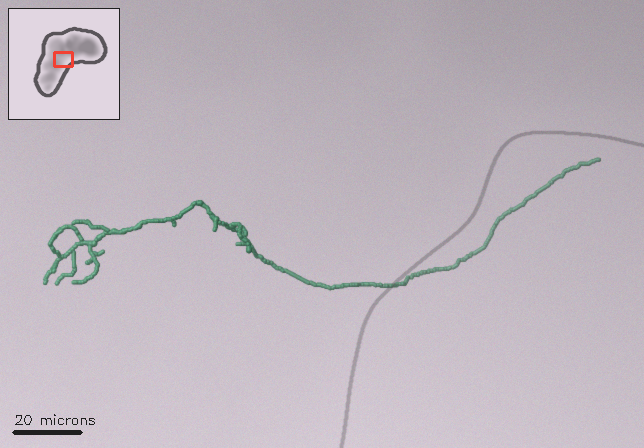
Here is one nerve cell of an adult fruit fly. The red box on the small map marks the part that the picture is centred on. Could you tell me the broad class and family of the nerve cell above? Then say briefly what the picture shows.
It is a sensory neuron entering the nerve cord. Its family is called class gustatory. The drawing shows no cell body. From left to right in the picture it spans about 170 microns.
